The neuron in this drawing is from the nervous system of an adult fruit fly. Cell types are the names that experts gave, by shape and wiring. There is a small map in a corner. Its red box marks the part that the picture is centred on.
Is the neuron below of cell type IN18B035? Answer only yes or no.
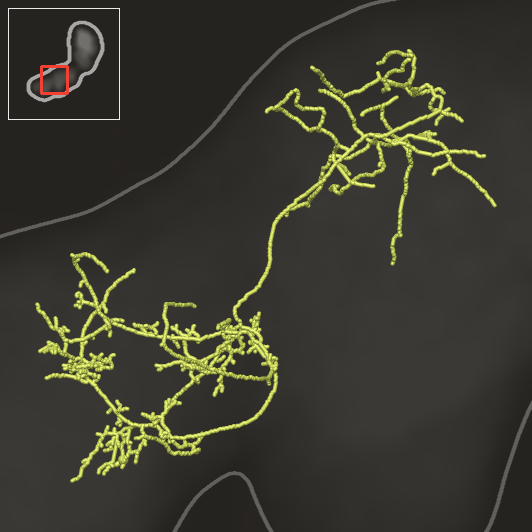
yes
